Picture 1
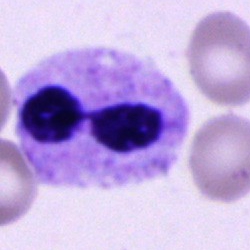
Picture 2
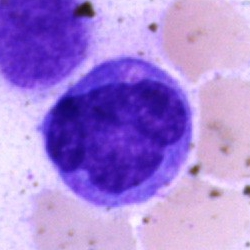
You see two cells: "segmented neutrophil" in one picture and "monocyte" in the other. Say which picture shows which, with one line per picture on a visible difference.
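Picture 1: segmented neutrophil. Abundant pale lilac cytoplasm surrounds the nucleus.
Picture 2: monocyte. The nucleus fills most of the cell.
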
